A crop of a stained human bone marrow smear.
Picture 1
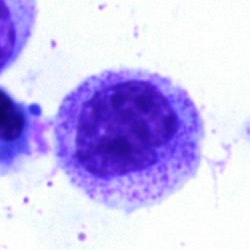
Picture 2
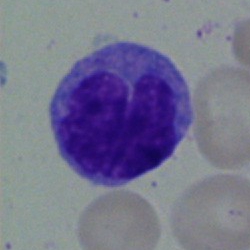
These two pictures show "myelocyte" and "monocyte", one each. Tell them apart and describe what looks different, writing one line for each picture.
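Picture 1 is a myelocyte. The cytoplasm contains many small purple granules scattered throughout.
Picture 2 is a monocyte. No distinct granules are seen in the cytoplasm.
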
